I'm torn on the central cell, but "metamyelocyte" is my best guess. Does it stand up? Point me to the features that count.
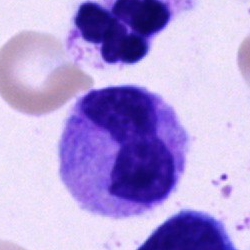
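Seen: round outline; nucleus indented, notch facing left, lying toward the upper right; chromatin dense and dark purple; no nucleoli; cytoplasm abundant and lilac.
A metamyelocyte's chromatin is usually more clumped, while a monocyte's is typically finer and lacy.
The dense chromatin here therefore speaks for metamyelocyte and against monocyte.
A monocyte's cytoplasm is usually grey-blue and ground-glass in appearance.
The lilac cytoplasm here is not grey-blue, which counts against monocyte.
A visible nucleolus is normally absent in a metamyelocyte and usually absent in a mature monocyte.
The lack of nucleoli therefore fits both names. The round outline and the indented, upper-right nucleus are noted without weight for either name. Verdict: the name metamyelocyte fits.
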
